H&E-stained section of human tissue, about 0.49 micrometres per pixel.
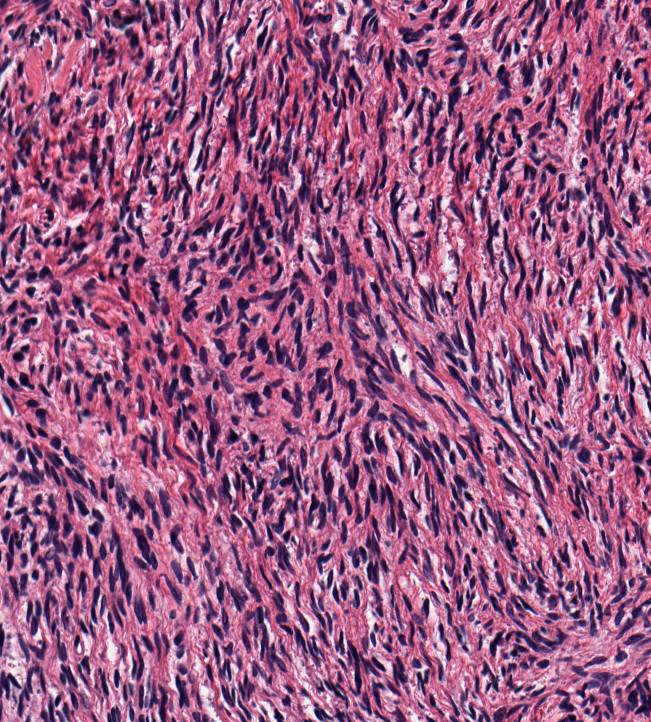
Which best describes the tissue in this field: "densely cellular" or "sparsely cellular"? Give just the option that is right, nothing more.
Densely cellular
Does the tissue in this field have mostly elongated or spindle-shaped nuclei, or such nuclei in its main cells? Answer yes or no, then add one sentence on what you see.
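Yes. The nuclei are elongated and dark-staining, many with tapered or wavy ends.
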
